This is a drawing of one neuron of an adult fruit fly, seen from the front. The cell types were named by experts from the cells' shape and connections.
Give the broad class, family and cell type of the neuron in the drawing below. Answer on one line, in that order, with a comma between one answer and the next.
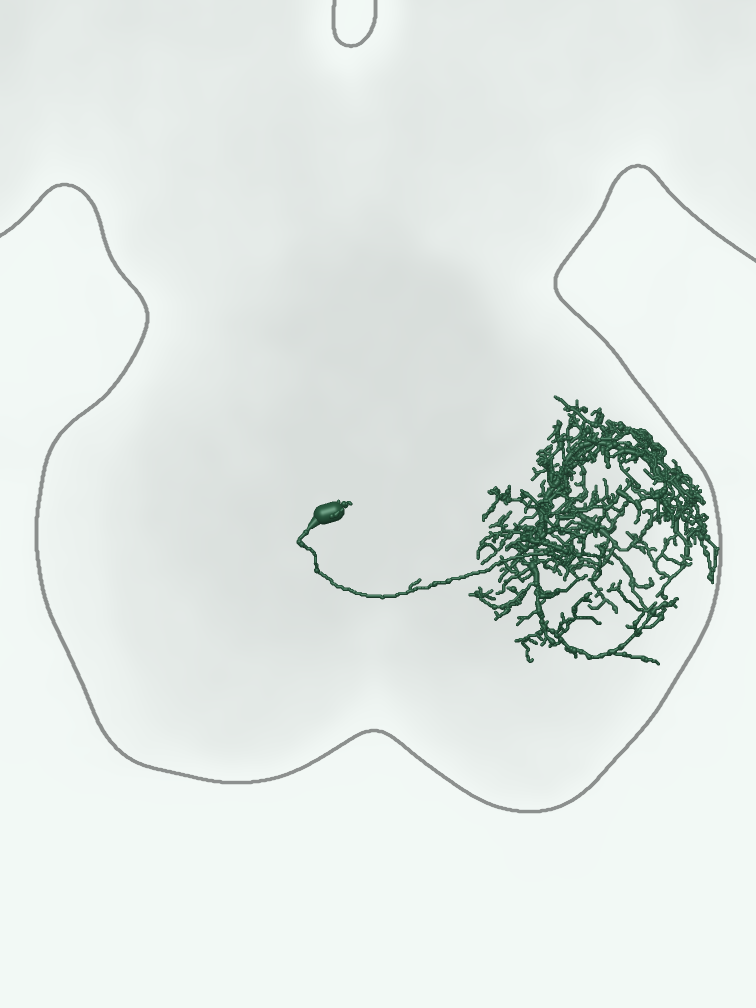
nerve-cord intrinsic neuron, hemilineage 01A, IN01A015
